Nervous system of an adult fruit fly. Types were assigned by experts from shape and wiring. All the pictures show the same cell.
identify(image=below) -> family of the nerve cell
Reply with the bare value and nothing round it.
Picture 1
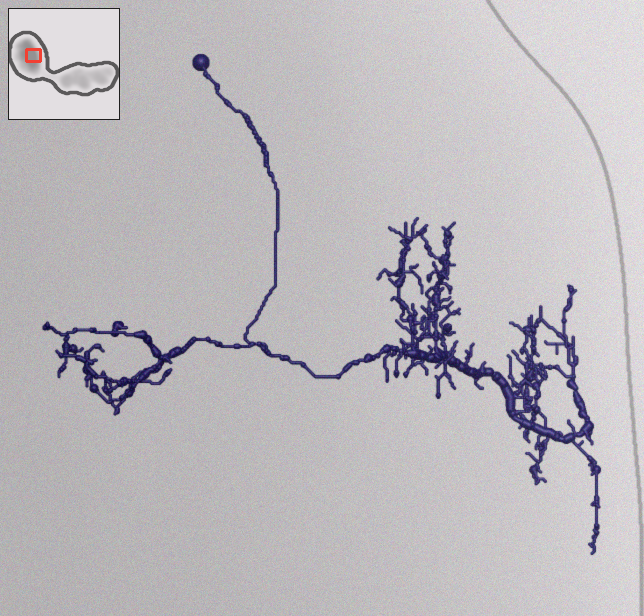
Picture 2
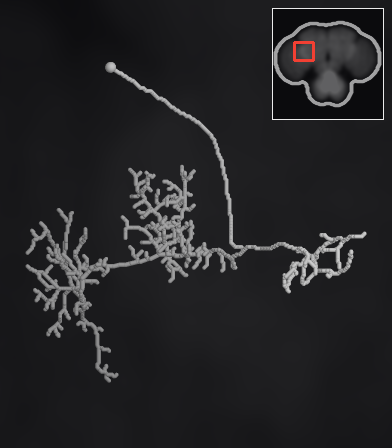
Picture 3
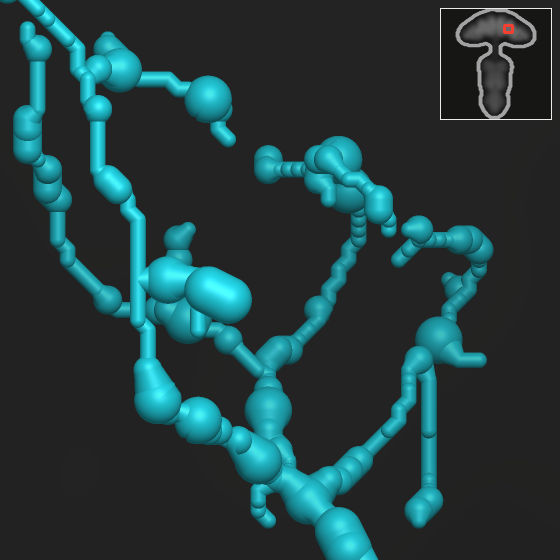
hemilineage VPNd1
